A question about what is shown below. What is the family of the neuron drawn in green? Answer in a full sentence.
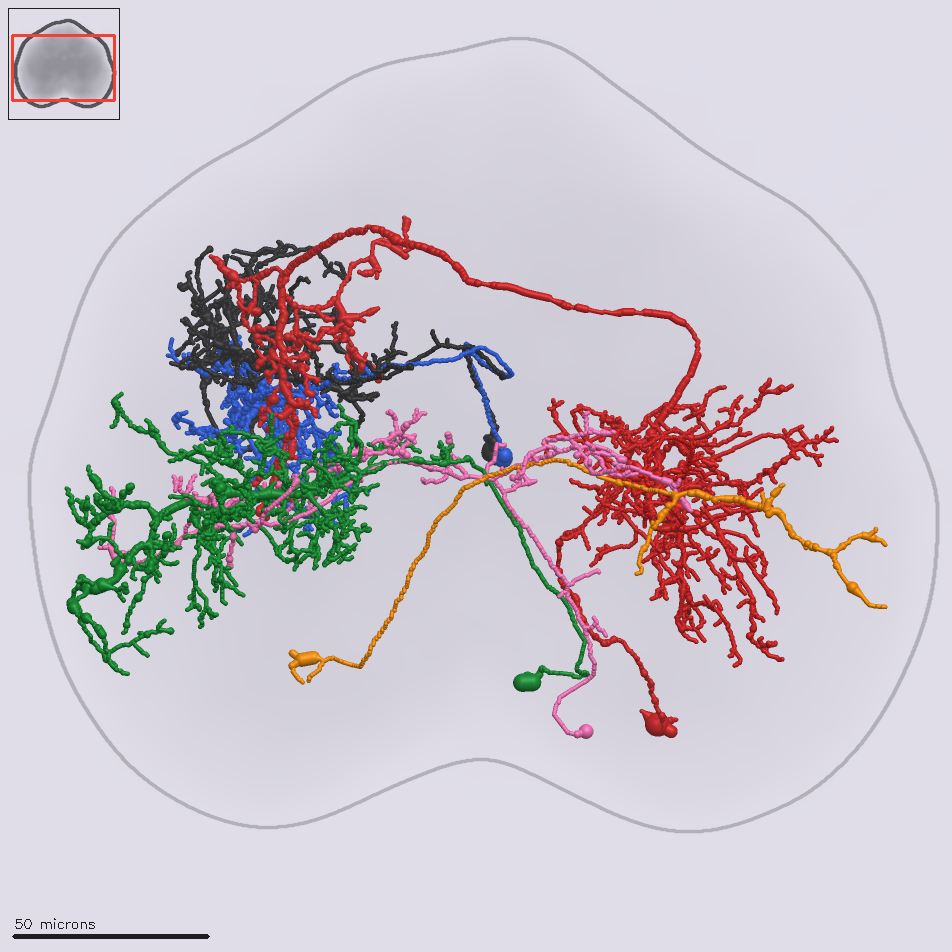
The family is hemilineage 12B.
